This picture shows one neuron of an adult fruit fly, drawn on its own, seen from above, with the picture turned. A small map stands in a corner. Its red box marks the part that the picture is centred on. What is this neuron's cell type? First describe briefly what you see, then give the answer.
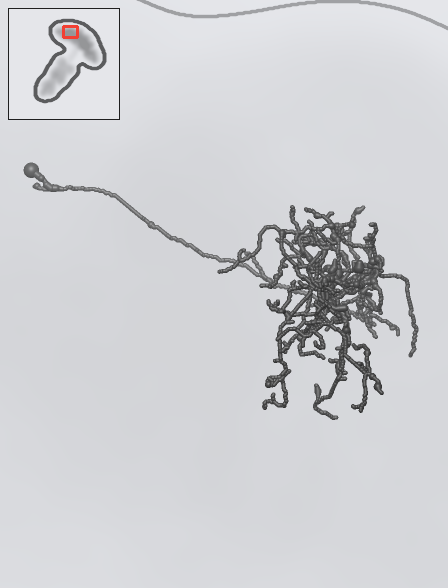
It is in the brain and does not reach the nerve cord. Its cell body lies at the upper left of the picture. The picture shows dozens of branch ends. It is a central-brain intrinsic neuron. Its cell type is SLP019.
